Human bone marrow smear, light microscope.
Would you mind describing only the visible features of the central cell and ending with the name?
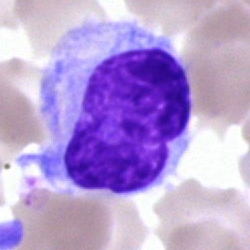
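Along the left side, the irregular outline of the cell has a frayed, uneven edge. The nucleus lies off-centre towards the right, so most of the cytoplasm is on the left. Its chromatin is dark purple and clumped, with paler streaks between the clumps. The cytoplasm is pale blue. This is a hairy cell.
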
